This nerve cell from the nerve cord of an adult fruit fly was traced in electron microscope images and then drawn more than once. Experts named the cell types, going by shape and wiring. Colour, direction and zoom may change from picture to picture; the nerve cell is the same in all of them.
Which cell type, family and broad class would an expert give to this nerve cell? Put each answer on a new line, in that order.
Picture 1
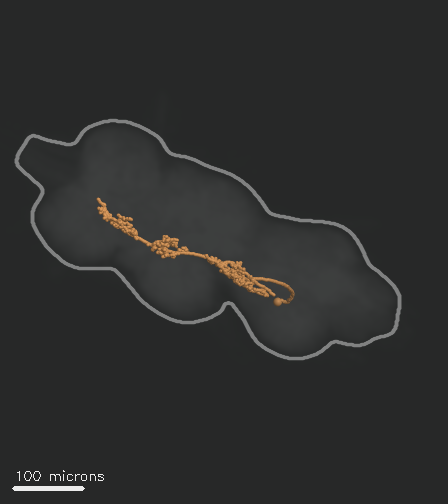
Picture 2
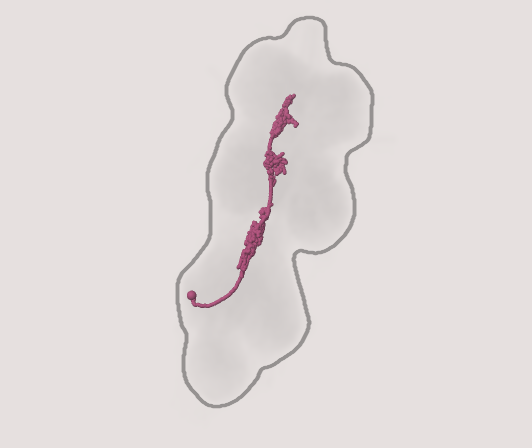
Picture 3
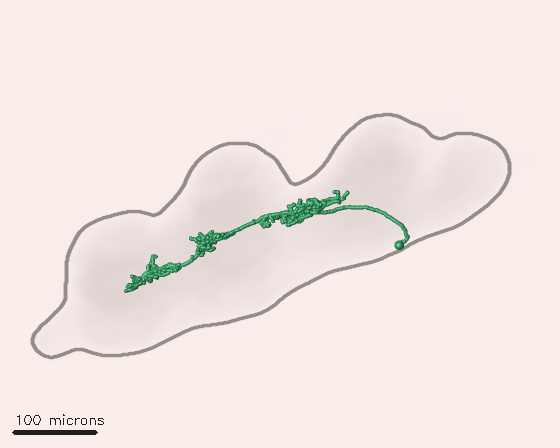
IN09A029
hemilineage 09A
nerve-cord intrinsic neuron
